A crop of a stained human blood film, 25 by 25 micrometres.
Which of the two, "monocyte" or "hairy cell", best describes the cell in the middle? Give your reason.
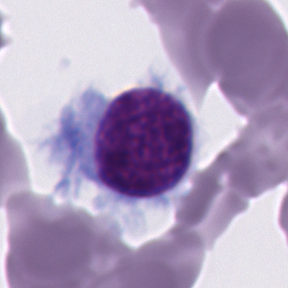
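This one is a hairy cell. Look first at its outline: it is ragged and irregular, not smooth. The chromatin is dark purple with a mottled texture. Around it the cytoplasm is very pale, almost colourless except for some blue streaks, and fine blue hair-like projections fringe it, mostly along the left side.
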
